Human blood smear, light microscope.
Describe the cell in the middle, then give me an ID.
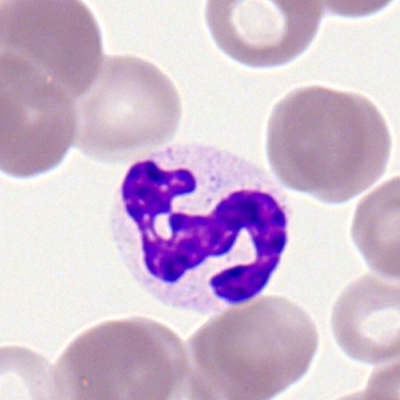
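Look first at the edge: the outline is round and smooth. Now the chromatin, dark purple and coarsely clumped. Around it you'll see plenty of pale pinkish-lilac cytoplasm holding fine, faint lilac granules. What you are looking at is a segmented neutrophil.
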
